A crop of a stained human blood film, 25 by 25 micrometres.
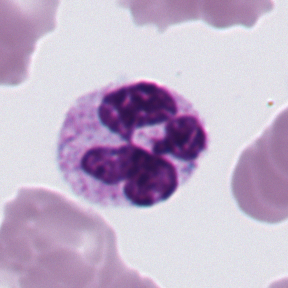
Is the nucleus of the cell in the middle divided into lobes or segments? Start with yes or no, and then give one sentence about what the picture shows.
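Yes. The nucleus is split into at least three separate lobes.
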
